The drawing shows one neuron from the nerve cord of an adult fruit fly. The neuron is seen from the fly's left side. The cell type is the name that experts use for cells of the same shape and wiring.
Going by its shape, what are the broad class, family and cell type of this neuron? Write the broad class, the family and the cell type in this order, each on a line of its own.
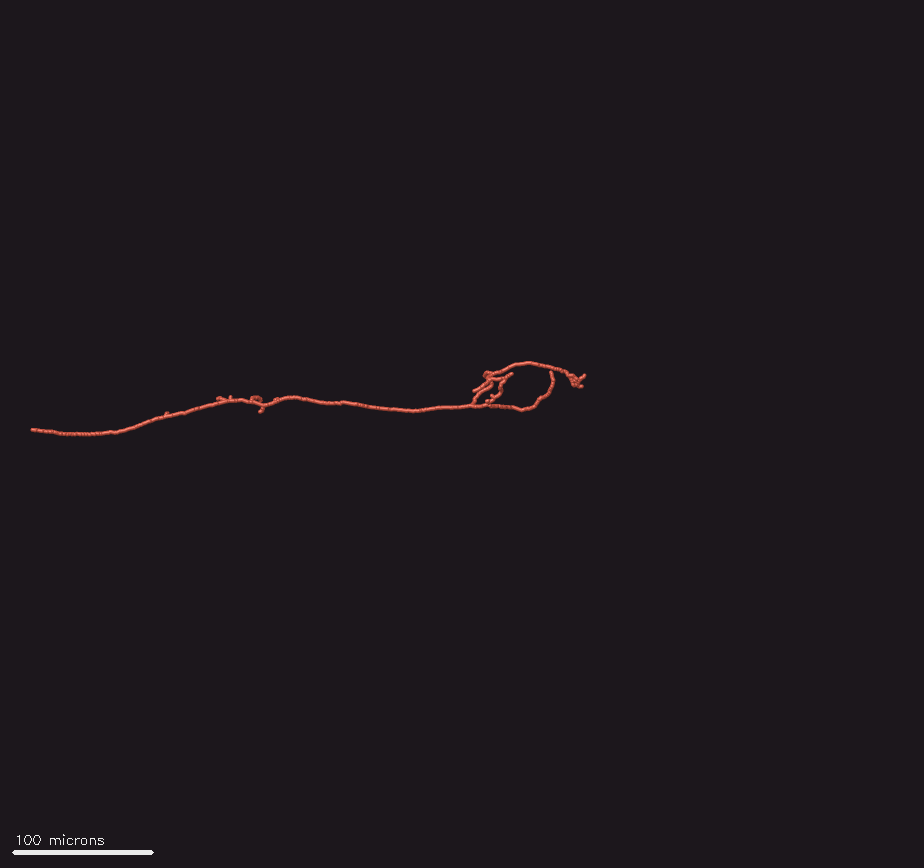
descending neuron
DNg
DNg41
